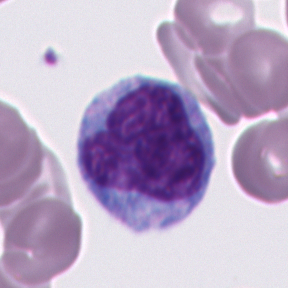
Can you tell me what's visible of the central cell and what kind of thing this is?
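Outline first: roughly round and smooth. Next, the nucleus, which is irregular and folded, with an indentation on its upper-left side. Then the cytoplasm: pale greyish-blue, with no distinct vacuoles visible. Last, the name: the central cell is a monocyte.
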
